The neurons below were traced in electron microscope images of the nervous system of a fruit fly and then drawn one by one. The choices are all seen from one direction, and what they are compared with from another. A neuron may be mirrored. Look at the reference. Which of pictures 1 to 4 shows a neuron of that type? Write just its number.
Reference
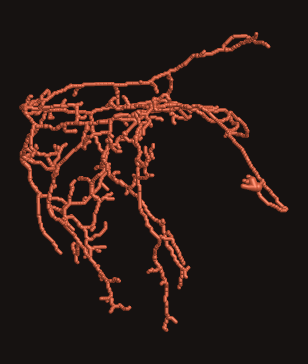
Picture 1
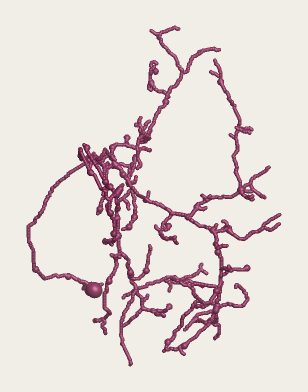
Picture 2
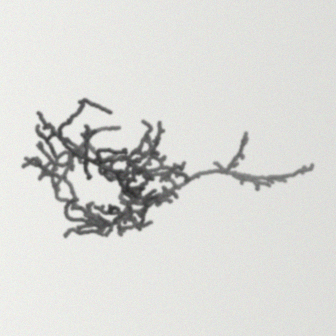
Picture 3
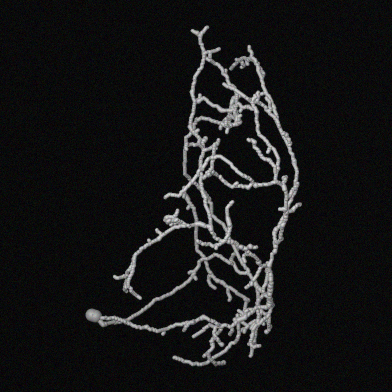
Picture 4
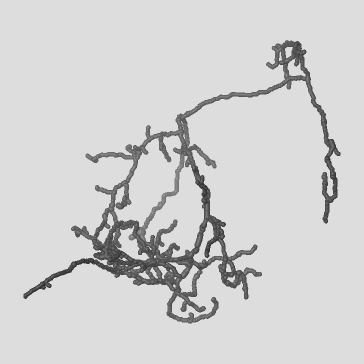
3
